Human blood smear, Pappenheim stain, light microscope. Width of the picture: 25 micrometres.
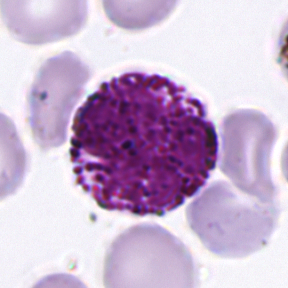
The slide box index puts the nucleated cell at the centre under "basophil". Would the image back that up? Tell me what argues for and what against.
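Basophil: confirmed, the name holds. Deciding point: coarse dark purple granules lie over the nucleus, so its outline cannot be traced.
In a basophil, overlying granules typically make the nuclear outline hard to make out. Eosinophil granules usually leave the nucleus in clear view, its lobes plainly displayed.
The hidden nucleus therefore counts against eosinophil. The cell is densely packed with granules, with no granule-free rim of pale cytoplasm visible.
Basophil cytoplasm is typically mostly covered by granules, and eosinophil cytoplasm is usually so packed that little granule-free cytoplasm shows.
This feature fits either name.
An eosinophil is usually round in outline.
The round shape here therefore does not count against eosinophil. Also noted: granules at the edge give the margin a beaded, bumpy look, and red cells lie around the cell without overlapping it.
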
